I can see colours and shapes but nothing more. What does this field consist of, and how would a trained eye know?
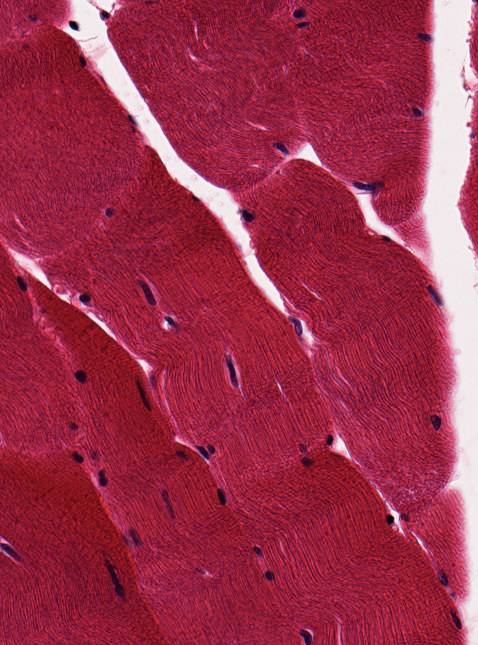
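Skeletal muscle, I think: long parallel fibres cross the field diagonally from upper left to lower right, with fine transverse cross-striations within them.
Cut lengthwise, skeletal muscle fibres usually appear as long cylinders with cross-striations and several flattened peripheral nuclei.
The nuclei do sit at the fibre edges, not in their centres.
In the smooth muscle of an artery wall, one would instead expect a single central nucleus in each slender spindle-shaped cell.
The cytoplasm is evenly deep red.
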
